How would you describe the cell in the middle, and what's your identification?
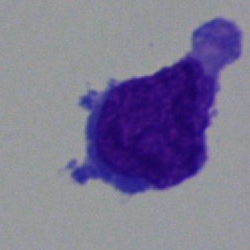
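Look first at the outline: it is irregular, with a rounded knob jutting out toward the upper right. That knob is paler and more lavender than the main body of the cell. A dark purple nuclear mass occupies most of the cell body, while the cytoplasm is scant and blue, visible mainly as a thin rim along the lower left edge. This cell is a blast.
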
